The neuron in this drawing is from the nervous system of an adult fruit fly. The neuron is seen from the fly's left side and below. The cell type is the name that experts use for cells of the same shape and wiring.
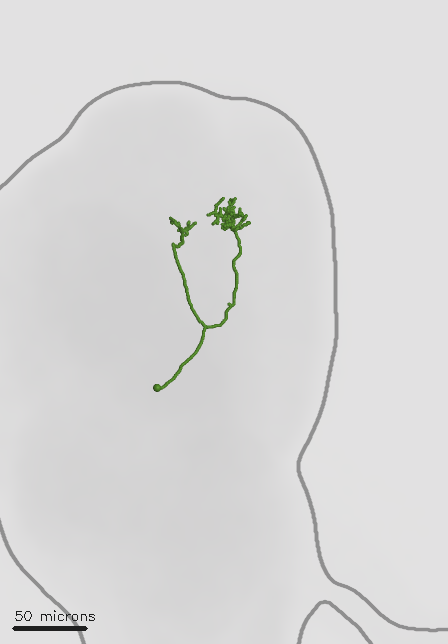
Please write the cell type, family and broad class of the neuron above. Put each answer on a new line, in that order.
LC24
LC
visual projection neuron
